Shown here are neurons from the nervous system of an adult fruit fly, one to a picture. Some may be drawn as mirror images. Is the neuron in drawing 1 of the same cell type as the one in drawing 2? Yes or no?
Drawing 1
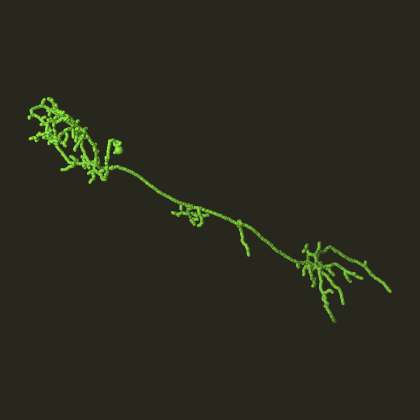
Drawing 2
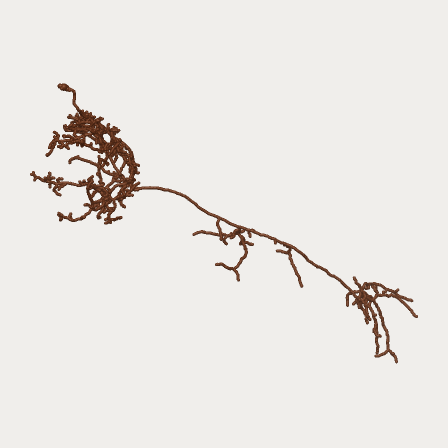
yes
